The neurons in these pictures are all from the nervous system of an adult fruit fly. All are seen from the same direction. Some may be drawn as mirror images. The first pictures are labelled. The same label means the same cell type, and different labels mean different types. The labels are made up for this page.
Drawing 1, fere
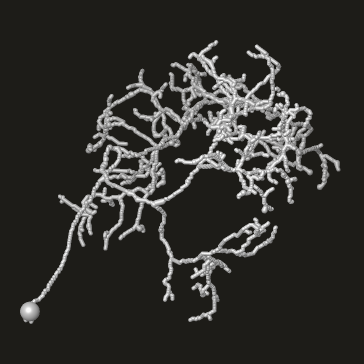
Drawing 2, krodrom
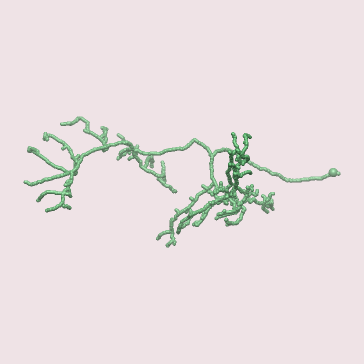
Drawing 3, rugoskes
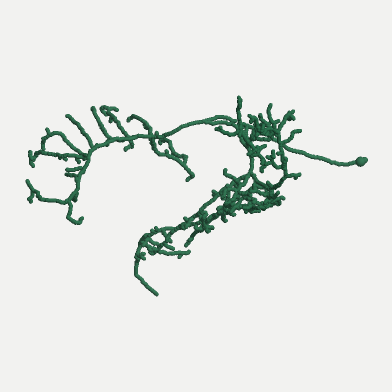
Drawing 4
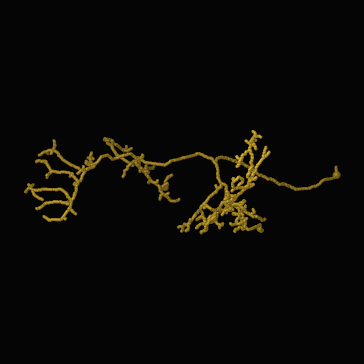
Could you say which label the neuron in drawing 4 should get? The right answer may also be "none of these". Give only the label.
krodrom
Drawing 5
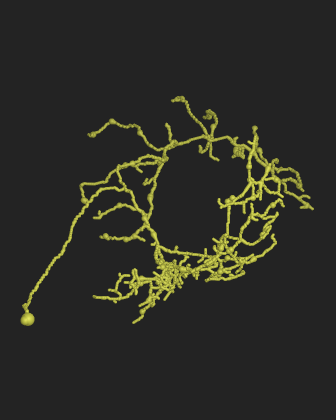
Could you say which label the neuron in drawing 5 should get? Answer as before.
krodrom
